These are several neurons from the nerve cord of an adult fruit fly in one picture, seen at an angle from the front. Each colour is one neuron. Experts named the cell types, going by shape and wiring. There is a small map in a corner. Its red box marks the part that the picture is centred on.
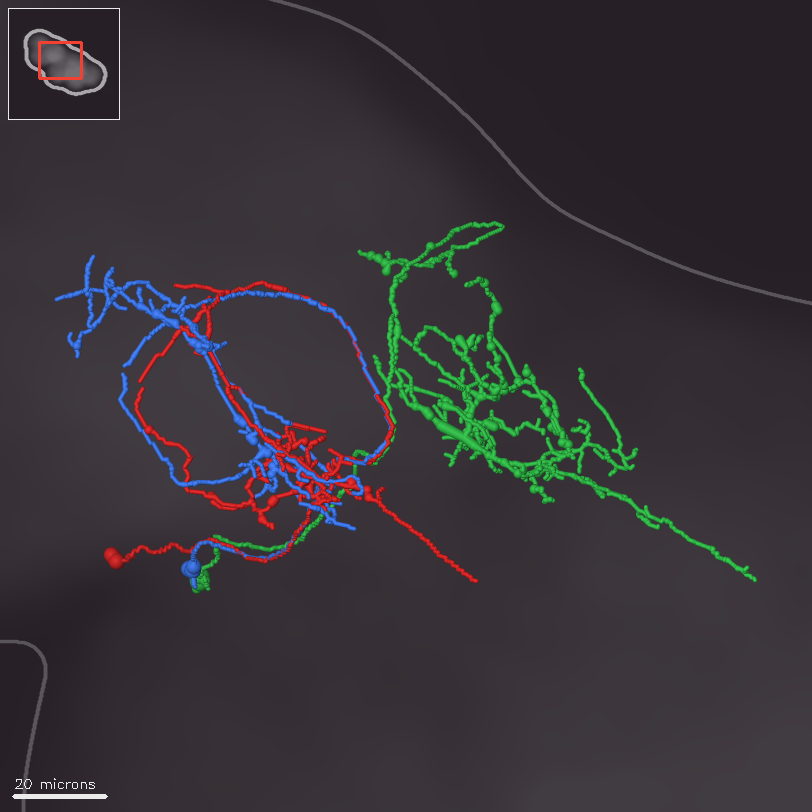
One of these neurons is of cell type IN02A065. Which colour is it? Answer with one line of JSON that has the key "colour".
{"colour": "red"}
